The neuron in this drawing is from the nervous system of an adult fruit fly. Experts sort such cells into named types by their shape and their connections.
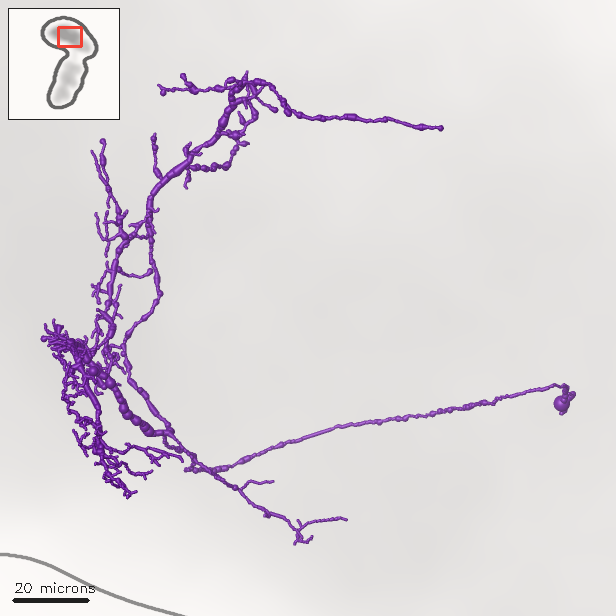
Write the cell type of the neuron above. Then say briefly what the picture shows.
The cell type is ATL001. It is a central-brain intrinsic neuron. It lies in the brain. From left to right in the picture it spans about 150 microns. The picture shows dozens of branch ends.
